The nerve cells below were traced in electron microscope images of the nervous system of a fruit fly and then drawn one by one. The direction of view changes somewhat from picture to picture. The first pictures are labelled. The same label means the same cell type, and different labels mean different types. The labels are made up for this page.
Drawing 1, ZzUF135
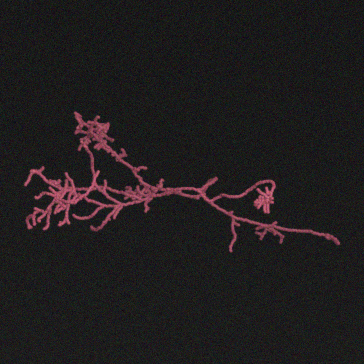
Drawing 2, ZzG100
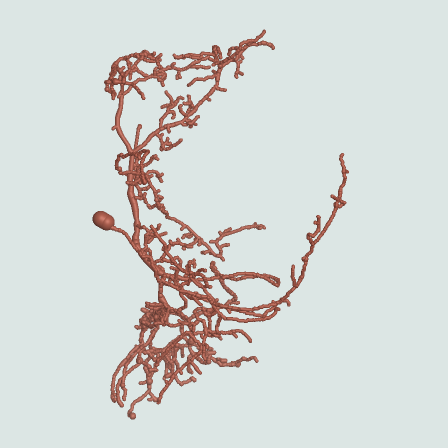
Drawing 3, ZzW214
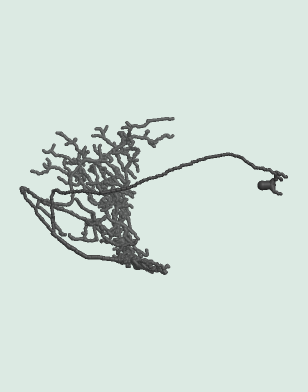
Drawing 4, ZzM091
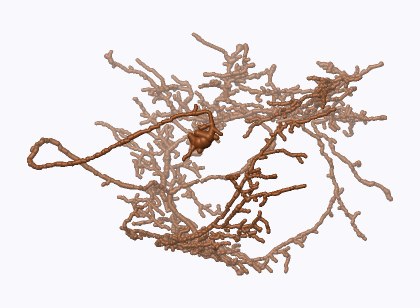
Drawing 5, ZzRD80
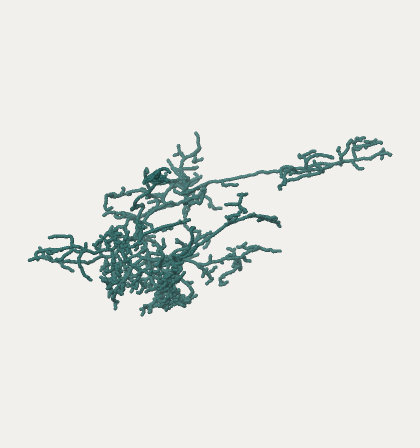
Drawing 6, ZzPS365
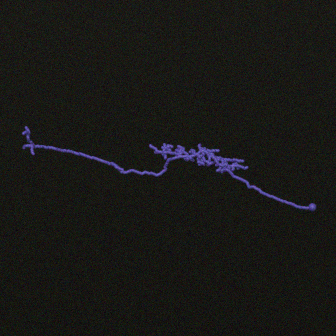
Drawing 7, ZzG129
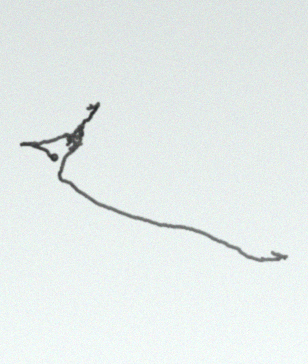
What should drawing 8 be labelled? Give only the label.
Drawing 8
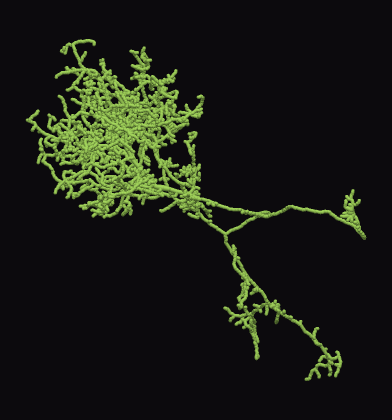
ZzUF135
